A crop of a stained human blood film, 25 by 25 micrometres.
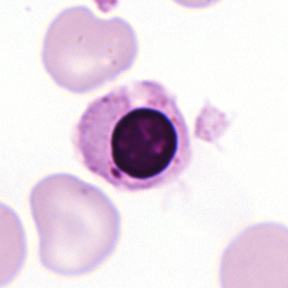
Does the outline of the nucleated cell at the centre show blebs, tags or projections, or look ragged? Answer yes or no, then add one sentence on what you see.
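Yes. The cell's outline is irregular and slightly ragged, not a smooth circle.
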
